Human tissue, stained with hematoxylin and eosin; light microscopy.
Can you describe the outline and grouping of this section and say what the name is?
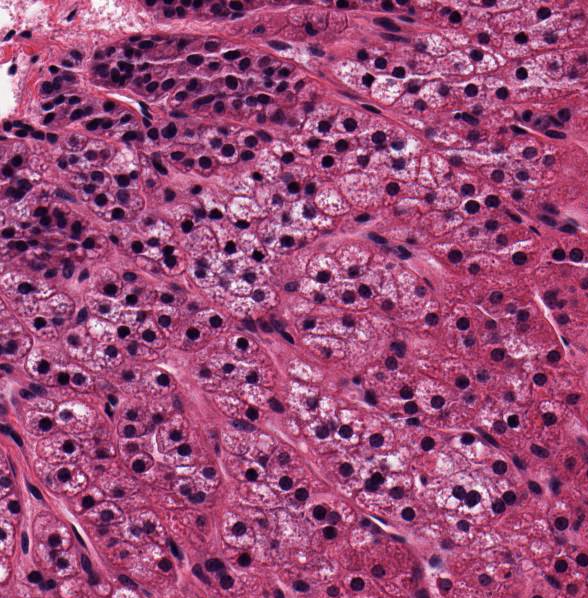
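Cords and nests of cells, split by thin pink strands running mainly upper left to lower right. Upper left, cells are smaller, nuclei crowded and dark, cytoplasm scant. Mostly one round, dark, central nucleus per cell. Large pale cells show distinct pink borders. Adrenal gland, then.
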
